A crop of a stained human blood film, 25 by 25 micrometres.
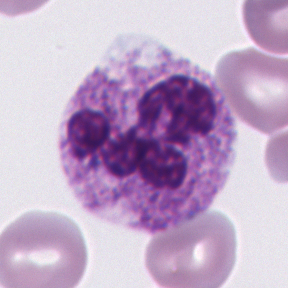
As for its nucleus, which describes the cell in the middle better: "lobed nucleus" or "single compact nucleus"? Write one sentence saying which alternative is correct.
The nucleus of the cell is made of distinct lobes, not one mass.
